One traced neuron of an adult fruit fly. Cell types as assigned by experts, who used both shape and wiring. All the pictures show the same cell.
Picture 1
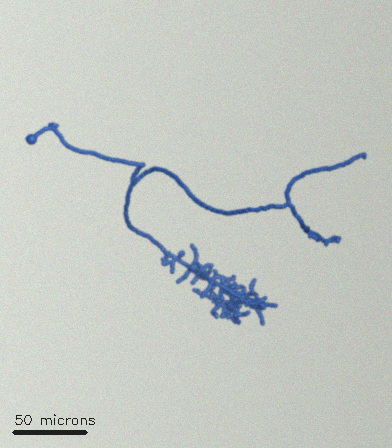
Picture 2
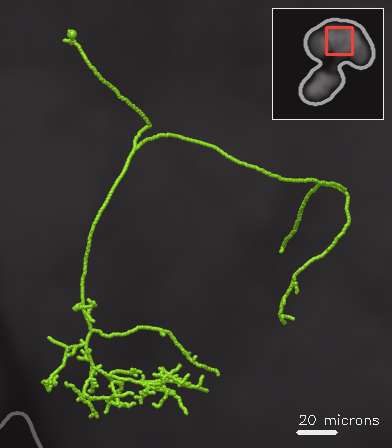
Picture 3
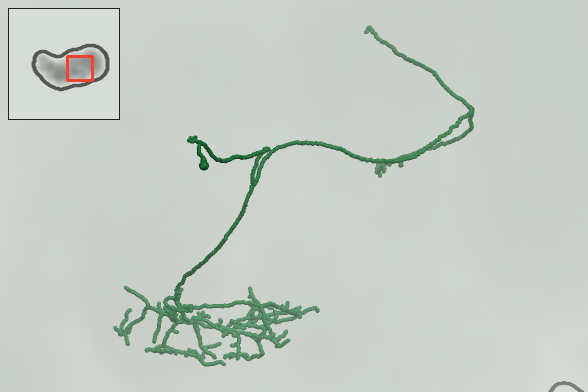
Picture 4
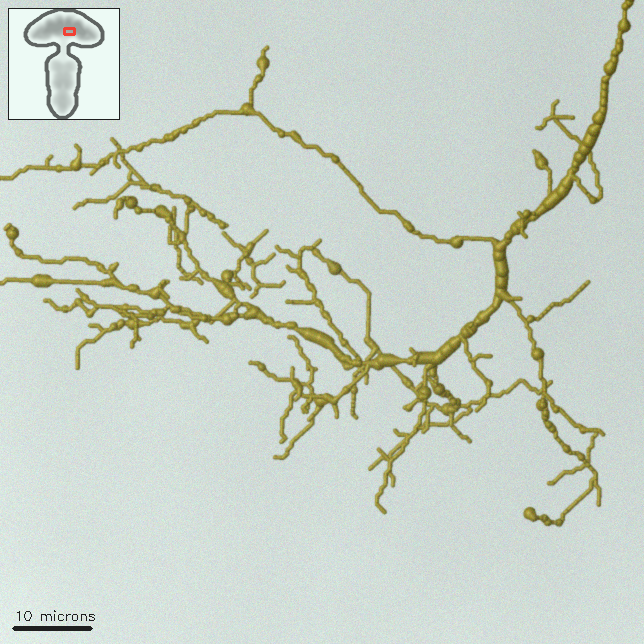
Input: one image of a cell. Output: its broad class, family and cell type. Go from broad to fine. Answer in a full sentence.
A central-brain intrinsic neuron of hemilineage AOTUv3_ventral, type SAD047.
